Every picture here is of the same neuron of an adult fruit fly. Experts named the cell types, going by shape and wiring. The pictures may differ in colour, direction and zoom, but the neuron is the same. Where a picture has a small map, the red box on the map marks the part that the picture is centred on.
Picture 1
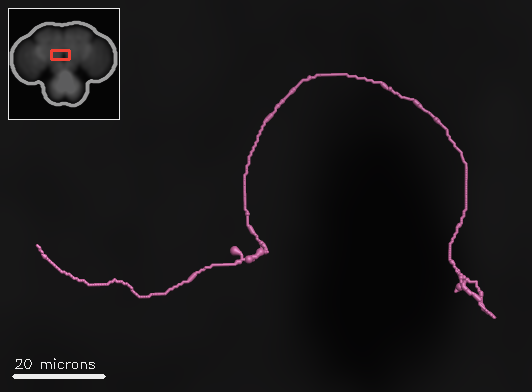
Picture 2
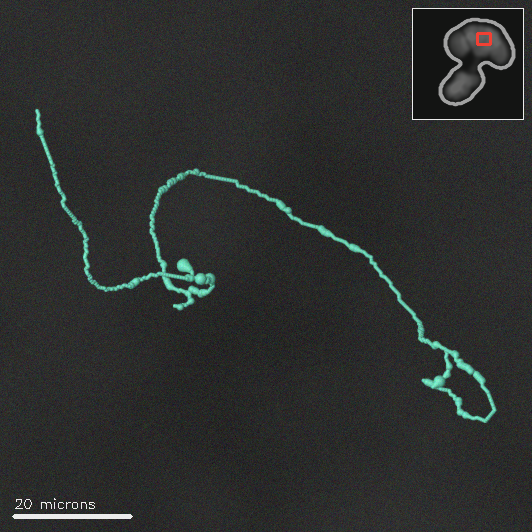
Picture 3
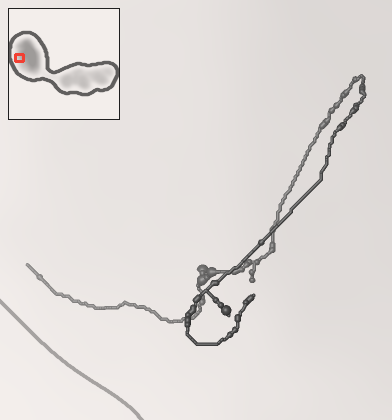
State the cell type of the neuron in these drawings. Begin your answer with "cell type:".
cell type: ORN_VM1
